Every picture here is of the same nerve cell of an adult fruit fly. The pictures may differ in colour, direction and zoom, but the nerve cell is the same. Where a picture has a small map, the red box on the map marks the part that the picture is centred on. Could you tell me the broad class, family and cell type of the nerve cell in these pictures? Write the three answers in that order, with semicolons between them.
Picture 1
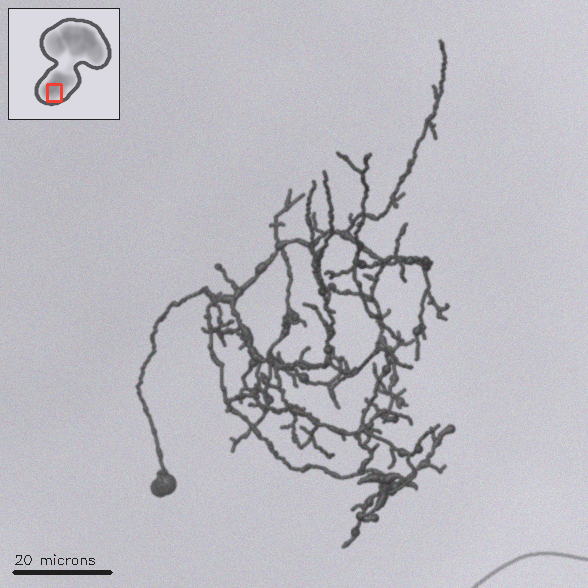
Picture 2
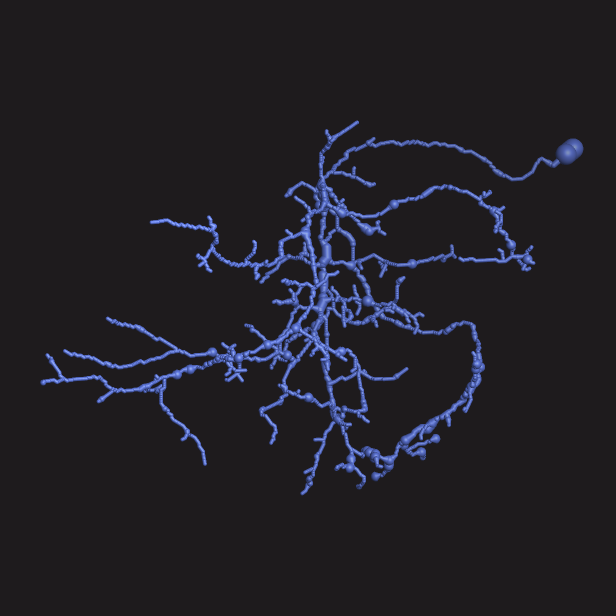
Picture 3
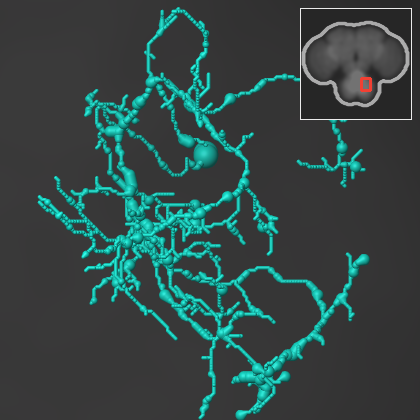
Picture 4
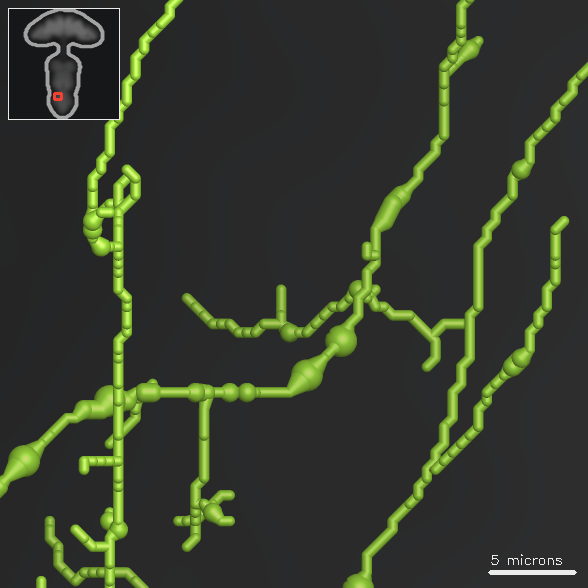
nerve-cord intrinsic neuron; hemilineage 20A.22A; IN20A.22A047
